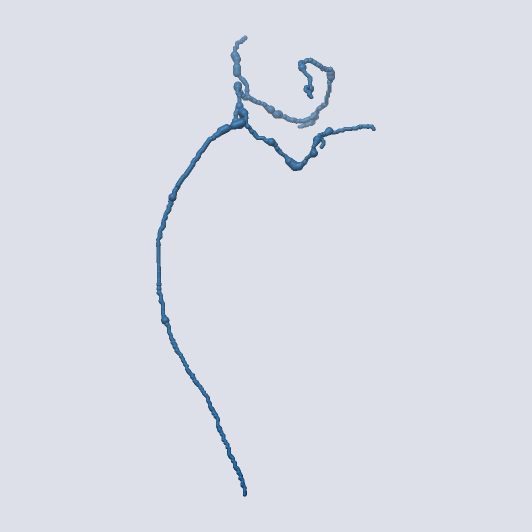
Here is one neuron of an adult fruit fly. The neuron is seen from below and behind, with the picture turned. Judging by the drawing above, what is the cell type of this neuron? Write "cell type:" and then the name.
cell type: SNxx21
